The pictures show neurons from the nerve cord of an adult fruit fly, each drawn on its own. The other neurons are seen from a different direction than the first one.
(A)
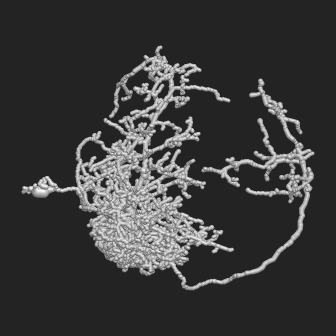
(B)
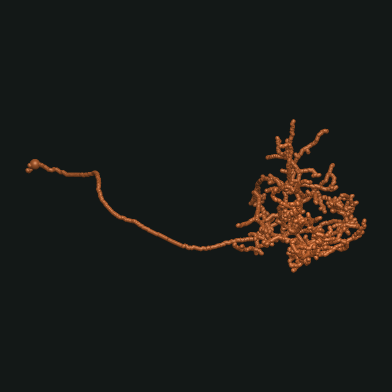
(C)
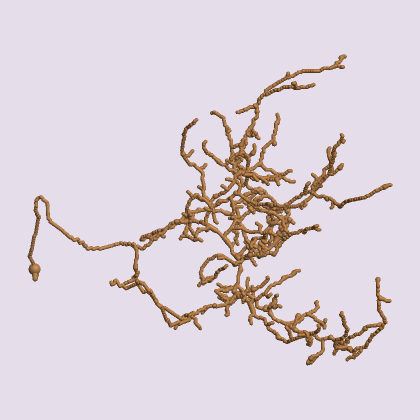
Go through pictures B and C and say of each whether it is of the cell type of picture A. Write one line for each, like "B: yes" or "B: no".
B: no
C: no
